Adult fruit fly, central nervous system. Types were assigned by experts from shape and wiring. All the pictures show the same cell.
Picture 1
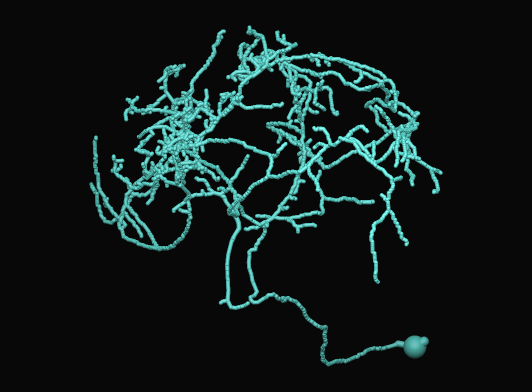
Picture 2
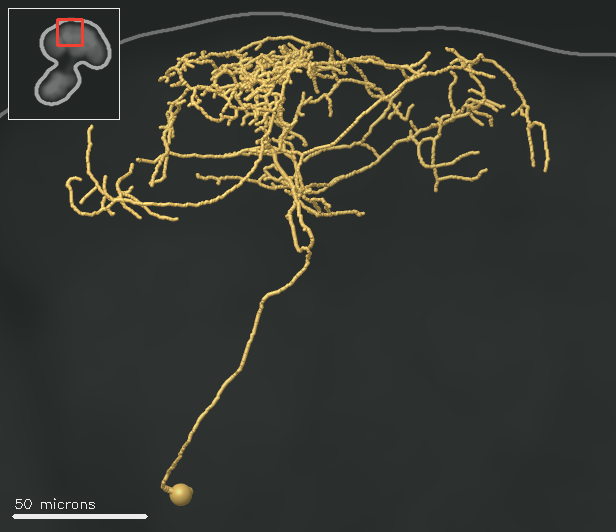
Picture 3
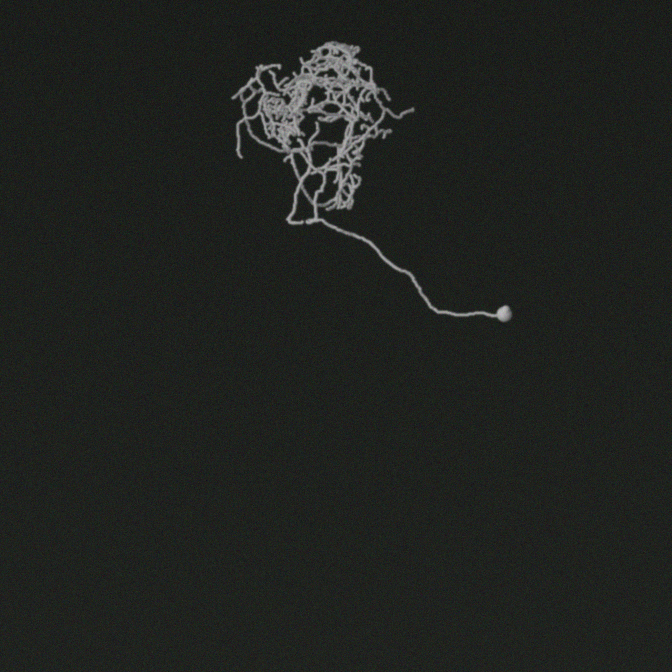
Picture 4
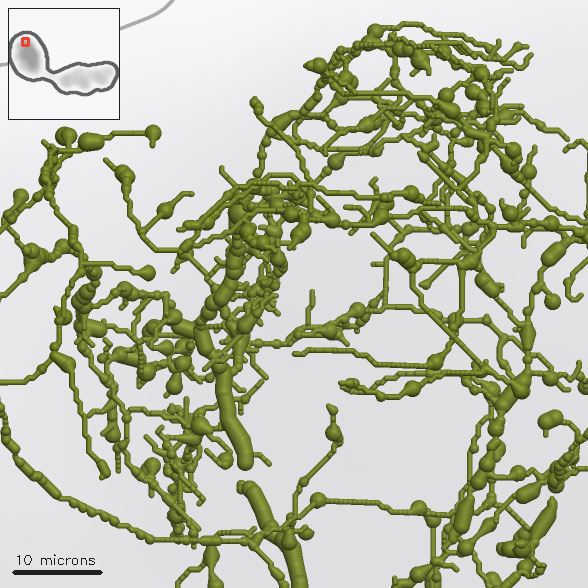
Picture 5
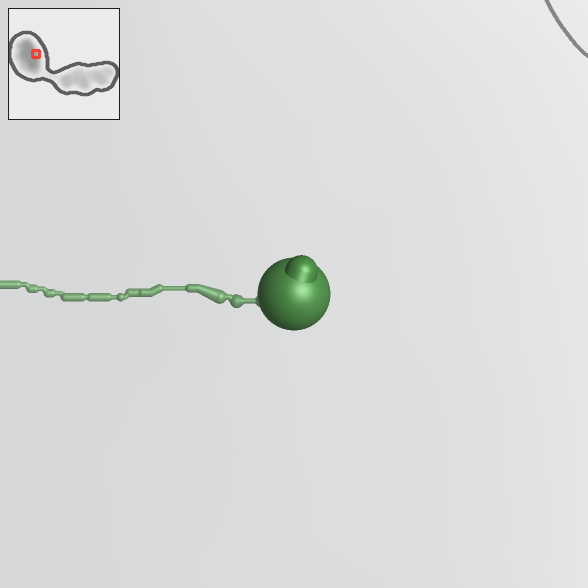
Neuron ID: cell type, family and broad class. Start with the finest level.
DSKMP3; DSKMP; central-brain intrinsic neuron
